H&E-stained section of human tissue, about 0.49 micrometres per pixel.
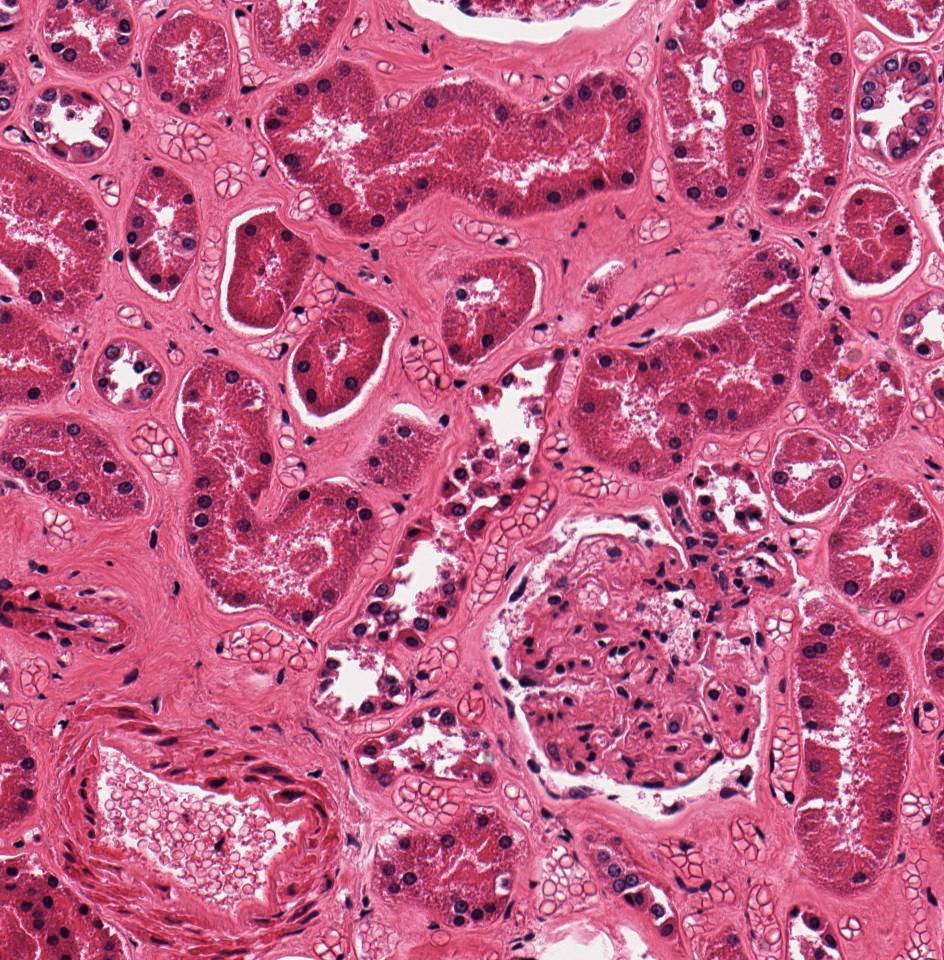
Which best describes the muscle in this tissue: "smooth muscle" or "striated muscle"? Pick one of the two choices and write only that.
Smooth muscle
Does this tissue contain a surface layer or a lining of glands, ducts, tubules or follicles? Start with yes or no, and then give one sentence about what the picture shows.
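Yes. Most tubules are lined by cuboidal cells with abundant granular eosinophilic cytoplasm and round dark nuclei.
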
